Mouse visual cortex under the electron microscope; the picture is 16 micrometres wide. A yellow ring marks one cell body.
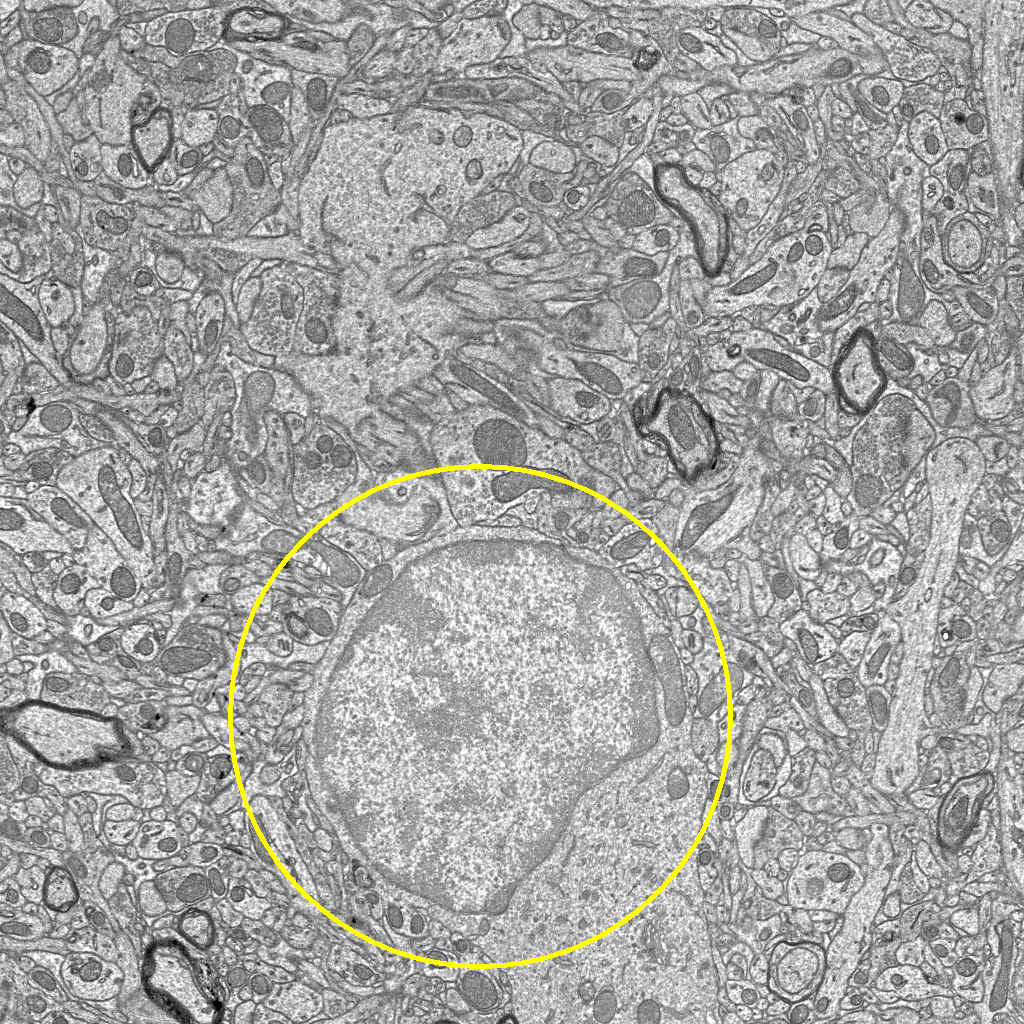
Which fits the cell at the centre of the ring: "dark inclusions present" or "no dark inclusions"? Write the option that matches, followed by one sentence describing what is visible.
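No dark inclusions. No dark dense bodies are seen in the cytoplasm.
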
